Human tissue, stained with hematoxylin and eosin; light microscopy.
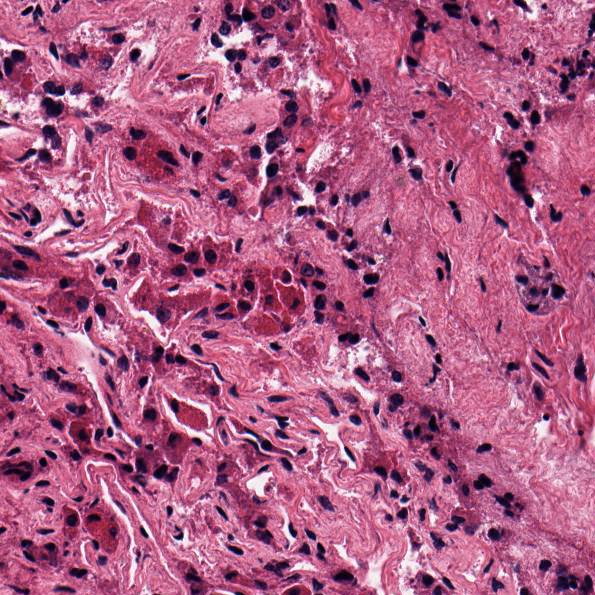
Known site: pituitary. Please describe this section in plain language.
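Look first at how the cells are spread: they are more crowded in the left half, while the right half is mostly sparsely cellular fibrous tissue. Between the cells, follow the wavy pink collagen fibres of the stroma. Along those fibres you'll find scattered spindle cells with slender, elongated dark nuclei. Notice that there is no epithelium and there are no glands anywhere in the field.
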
